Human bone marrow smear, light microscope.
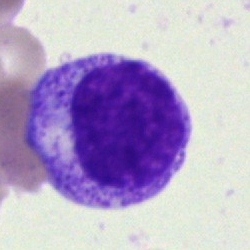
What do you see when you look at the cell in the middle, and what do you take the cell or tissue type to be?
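The outline is roughly round. Chromatin is dark purple and dense, with a faintly mottled texture. The cytoplasm is bluish-violet, with a pale, clear area just left of the nucleus. Identification: myelocyte.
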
